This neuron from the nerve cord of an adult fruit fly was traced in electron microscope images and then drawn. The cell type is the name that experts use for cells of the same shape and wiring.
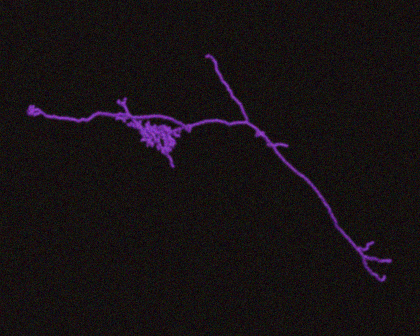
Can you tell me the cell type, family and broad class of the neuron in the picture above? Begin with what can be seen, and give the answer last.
In this view it is wider than it is tall. It is of cell type IN08B093. The family is hemilineage 08B. It is a nerve-cord intrinsic neuron.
